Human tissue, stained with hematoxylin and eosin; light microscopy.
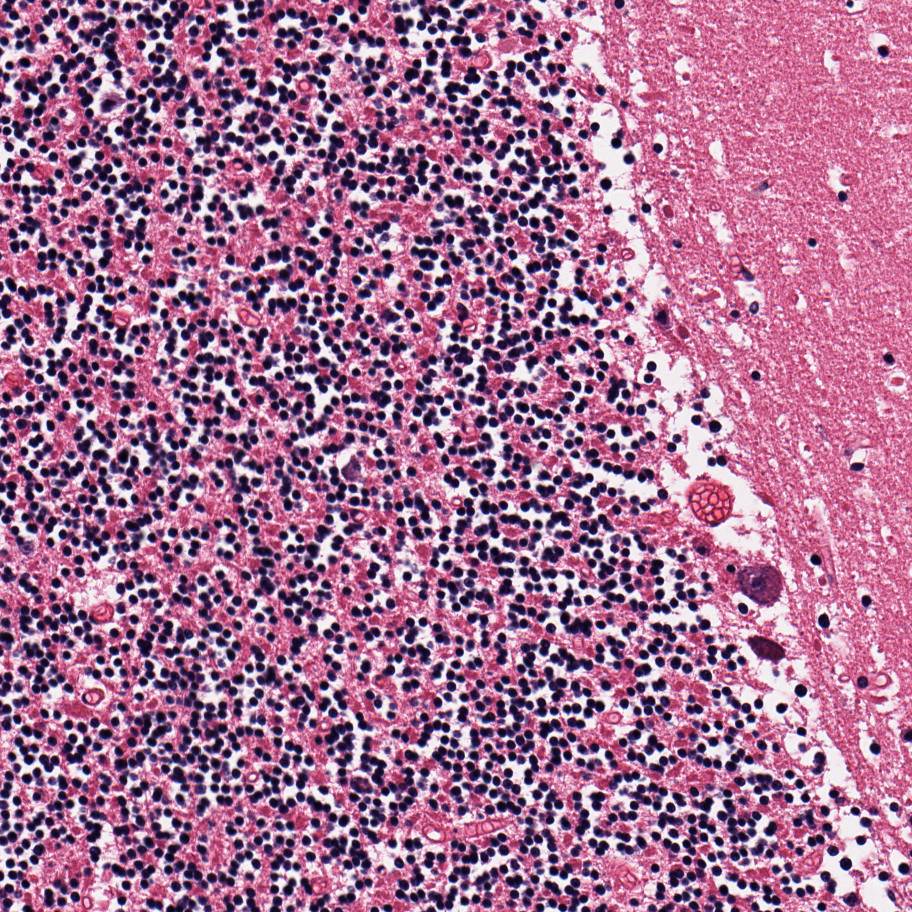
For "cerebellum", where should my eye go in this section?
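Cerebellum; what goes with it is the pair of large neurons with abundant purple cytoplasm at the boundary between the two layers near the lower right, beside the finely fibrillar pink right layer.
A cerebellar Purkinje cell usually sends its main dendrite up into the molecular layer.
Left layer: crowded small, round, dark-staining nuclei with very scant cytoplasm, and small irregular pink islands without nuclei scattered among them. Right layer: only scattered small nuclei.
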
